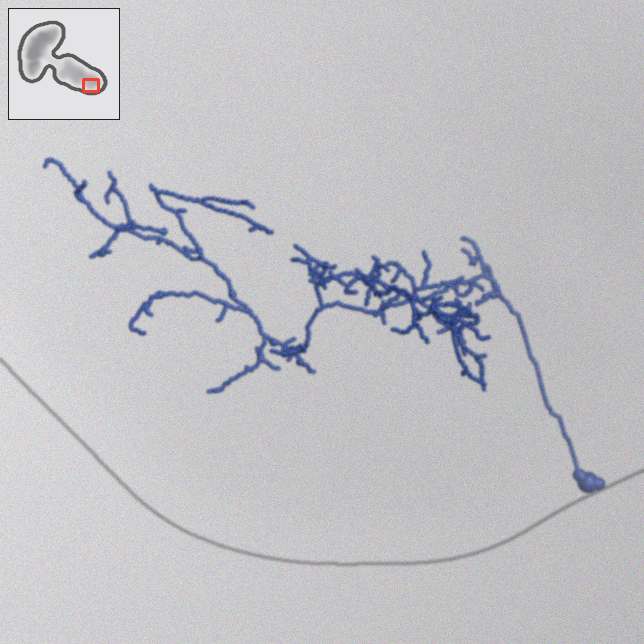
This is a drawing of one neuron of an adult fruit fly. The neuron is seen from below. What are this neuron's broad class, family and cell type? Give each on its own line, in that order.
nerve-cord intrinsic neuron
hemilineage 20A.22A
IN20A.22A090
